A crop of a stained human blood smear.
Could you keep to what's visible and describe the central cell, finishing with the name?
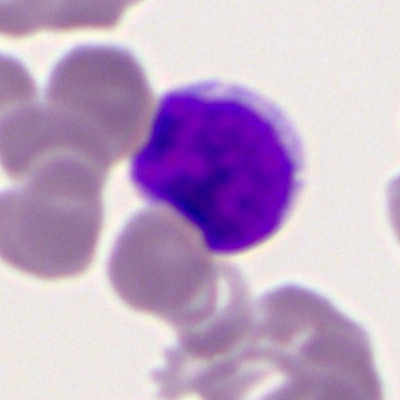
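The outline is roughly round, and the nucleus fills most of the cell. Its chromatin is dark purple, mottled with darker patches. Cytoplasm appears only as a thin pale rim, mainly along the upper right edge. The central cell is a myeloblast.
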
